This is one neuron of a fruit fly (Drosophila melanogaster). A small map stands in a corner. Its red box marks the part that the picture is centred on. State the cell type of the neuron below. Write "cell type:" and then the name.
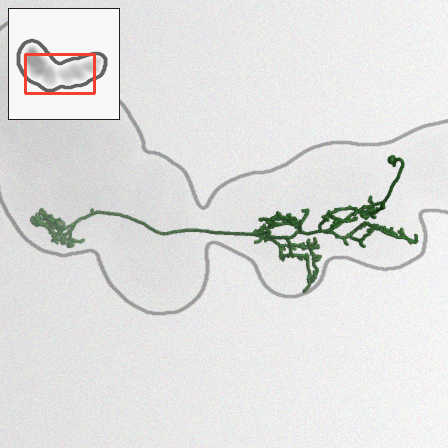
cell type: AN17A008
